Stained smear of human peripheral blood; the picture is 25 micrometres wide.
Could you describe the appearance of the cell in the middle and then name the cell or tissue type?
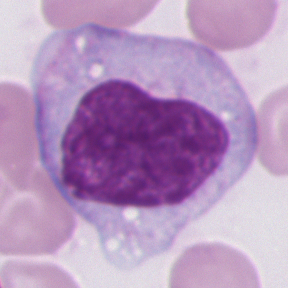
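Let me start with the cytoplasm: there is plenty of it, pale grey-blue, with several small clear vacuoles scattered through it. The nucleus sits near the centre, cytoplasm surrounding it on all sides, and measures about 15 by 12 micrometres. Its chromatin has a fine, lacy pattern rather than coarse dense blocks. This cell is a monocyte.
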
